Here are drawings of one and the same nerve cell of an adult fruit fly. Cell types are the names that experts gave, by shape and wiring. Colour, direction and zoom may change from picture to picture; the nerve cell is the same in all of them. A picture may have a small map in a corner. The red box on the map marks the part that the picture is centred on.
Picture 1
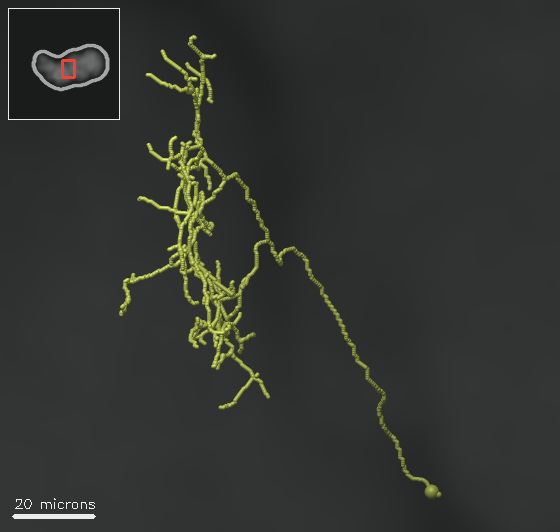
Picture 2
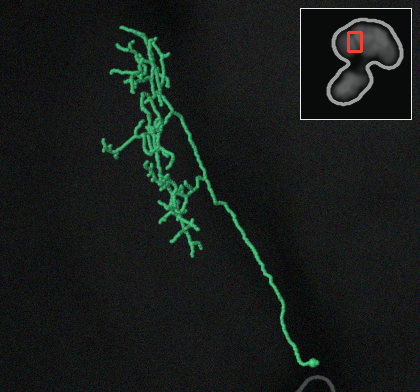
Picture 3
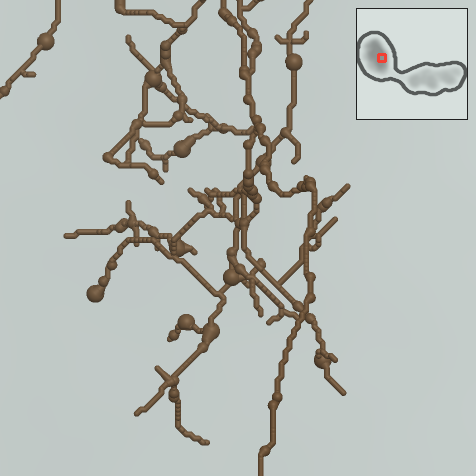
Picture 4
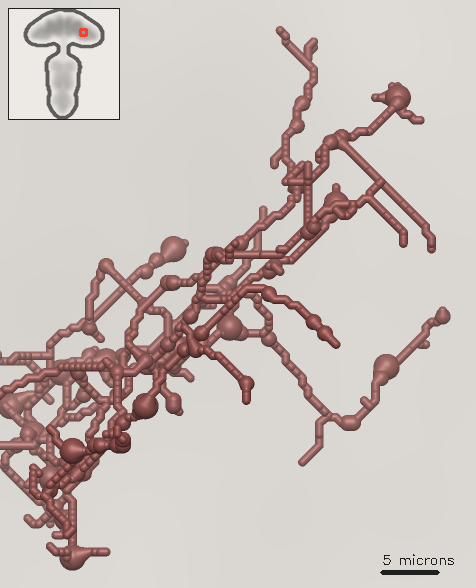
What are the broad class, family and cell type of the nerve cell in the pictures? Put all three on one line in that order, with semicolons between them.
optic-lobe intrinsic neuron; Li; Li18a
